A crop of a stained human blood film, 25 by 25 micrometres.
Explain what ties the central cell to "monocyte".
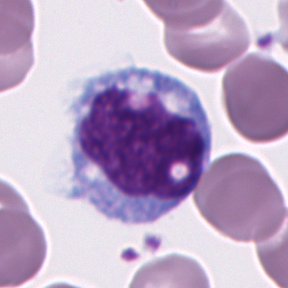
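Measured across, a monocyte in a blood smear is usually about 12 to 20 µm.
At about 14 micrometres across, this monocyte falls within that range.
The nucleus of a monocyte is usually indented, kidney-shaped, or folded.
Here a notch indents the top edge of the nucleus, which fits that pattern. The nucleus measures about 12 by 9 micrometres and fills about 60% of the cell's area. It sits toward the right, so the band of cytoplasm is wider on the left and lower side. The cytoplasm is a pale greyish blue. A small round clear vacuole overlies the lower right part of the nucleus.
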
